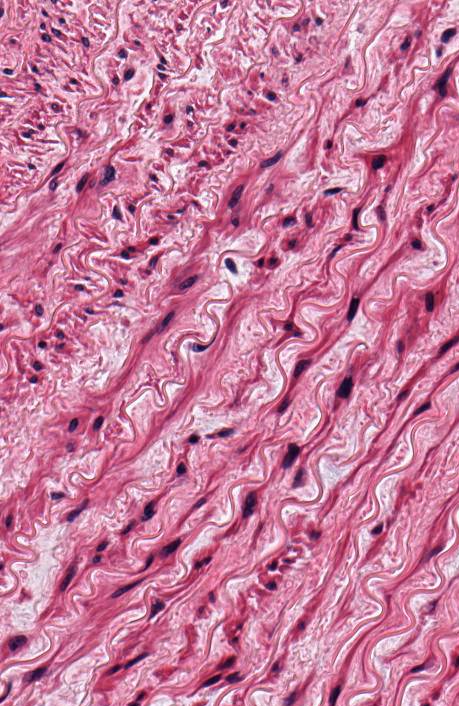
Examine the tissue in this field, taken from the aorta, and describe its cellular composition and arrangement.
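Orientation: parallel bands of fibres fill the field, running diagonally from lower left to upper right. Fibre appearance: the fibres are pink and wavy, with a regular crimped outline along their length. Nuclei: dark, elongated and aligned with the fibres, lying between them. Upper left: here the fibres appear as short fragments rather than long wavy lines.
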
